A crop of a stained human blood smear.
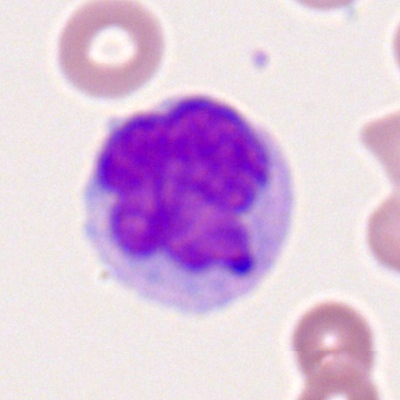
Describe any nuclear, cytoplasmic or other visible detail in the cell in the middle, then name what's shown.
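See how the nucleus is folded into several irregular lobes that overlap one another? It stains deep purple, patchy with darker and lighter areas. The cytoplasm around it is a pale greyish blue, and its widest rim sits below the nucleus. That one's a monocyte.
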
